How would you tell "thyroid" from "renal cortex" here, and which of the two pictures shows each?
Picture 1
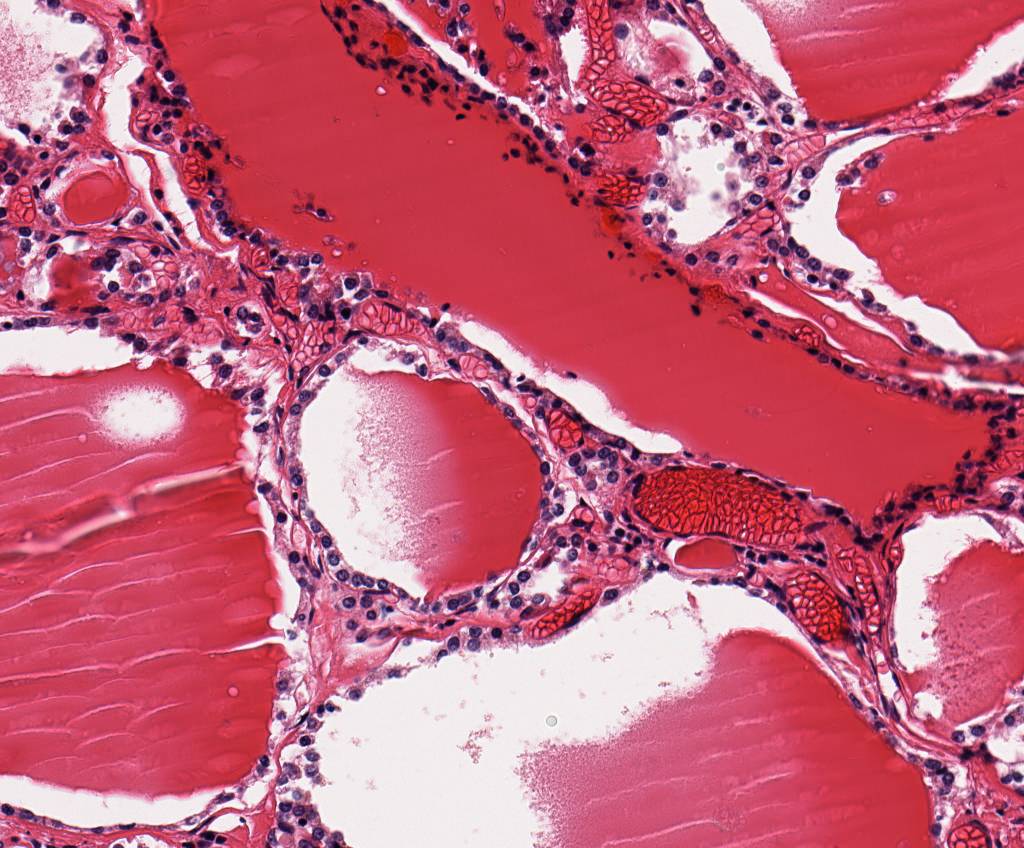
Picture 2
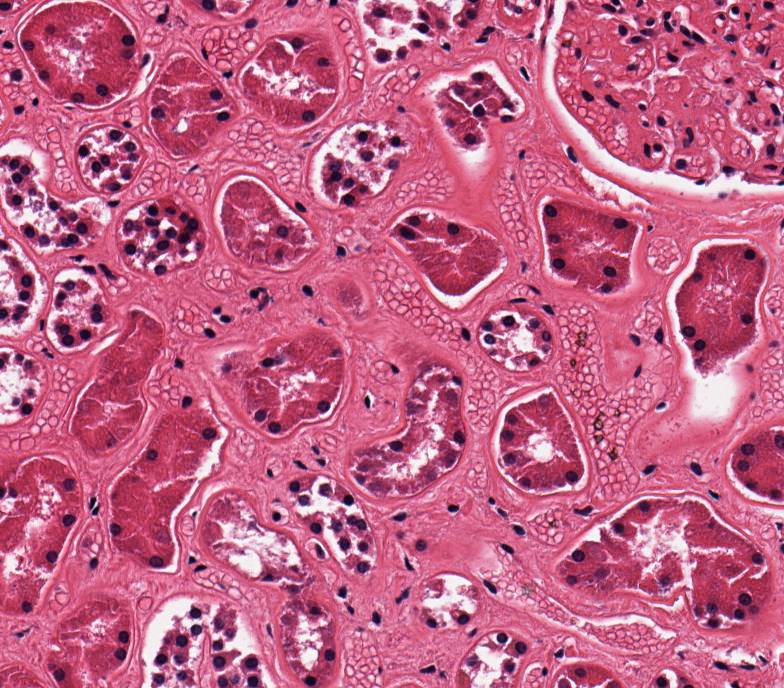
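Here picture 1 is thyroid, picture 2 renal cortex. In the thyroid, most of the field is large rounded to irregular units full of homogeneous pink-red material, with thin cellular partitions between them. Each unit has a single layer of flattened to low cuboidal lining cells, and their small round dark nuclei look uniform throughout. Capillaries packed with red blood cells run in the partitions, the clearest just right of centre, below the large upper unit. Now the renal cortex: part of a glomerular tuft sits in the top right corner, edged by a curved clear space. Many tubules have cuboidal cells with deeply eosinophilic cytoplasm and round basal nuclei, and clear crescent-shaped gaps separate their epithelium from the tissue around. Along the left side especially, loosened pale vacuolated cells with dark nuclei lie in the lumens.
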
